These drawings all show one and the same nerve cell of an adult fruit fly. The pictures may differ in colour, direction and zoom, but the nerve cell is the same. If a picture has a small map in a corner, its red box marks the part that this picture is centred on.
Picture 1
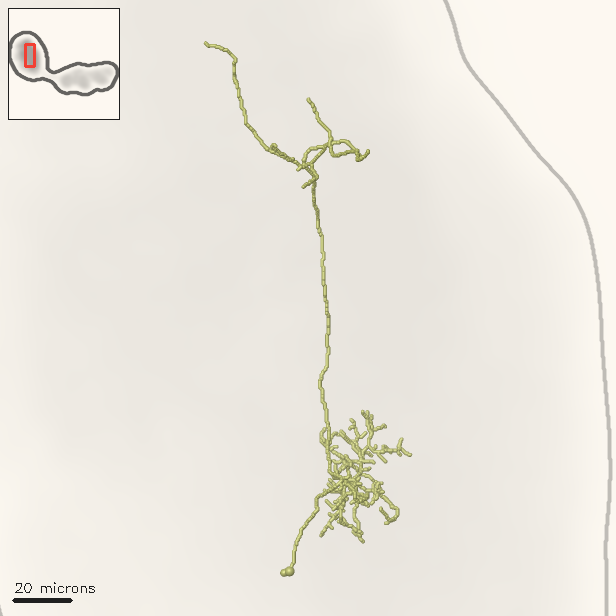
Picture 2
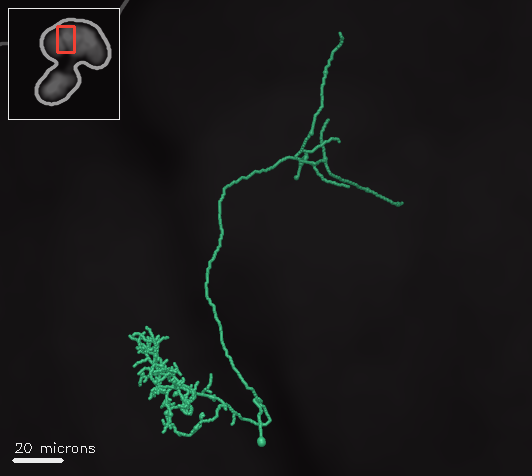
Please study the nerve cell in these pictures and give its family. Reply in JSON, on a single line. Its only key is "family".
{"family": "LoVP"}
